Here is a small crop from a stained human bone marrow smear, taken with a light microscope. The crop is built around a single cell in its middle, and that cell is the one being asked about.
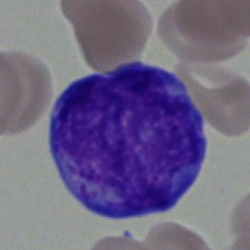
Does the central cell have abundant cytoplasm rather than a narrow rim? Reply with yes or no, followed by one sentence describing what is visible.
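No. The cytoplasm is only a very thin deep-blue rim around the nucleus.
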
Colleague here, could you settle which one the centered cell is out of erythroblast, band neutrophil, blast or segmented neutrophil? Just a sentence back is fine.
For this crop, the cell in the middle is a blast.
